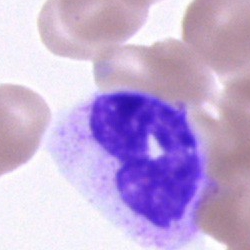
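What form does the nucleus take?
It closes into a ring around a small central hole.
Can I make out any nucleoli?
No, none can be seen.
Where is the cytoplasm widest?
On the left and lower side of the nucleus, and it holds no vacuoles.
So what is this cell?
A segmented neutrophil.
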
